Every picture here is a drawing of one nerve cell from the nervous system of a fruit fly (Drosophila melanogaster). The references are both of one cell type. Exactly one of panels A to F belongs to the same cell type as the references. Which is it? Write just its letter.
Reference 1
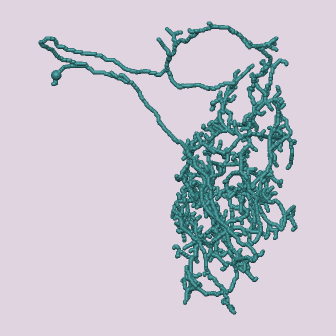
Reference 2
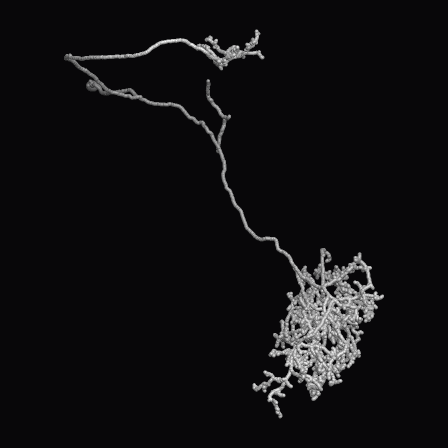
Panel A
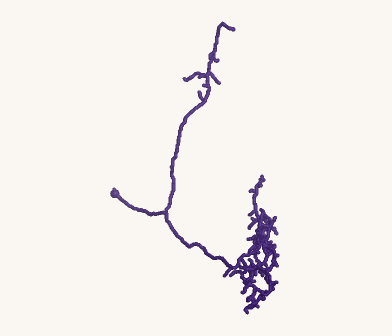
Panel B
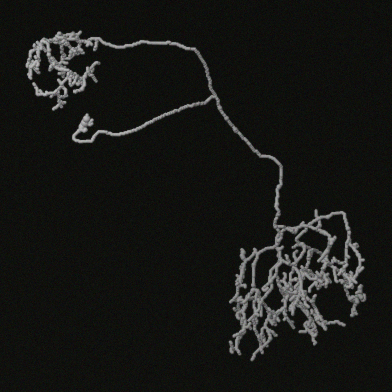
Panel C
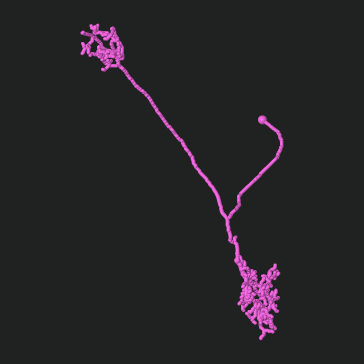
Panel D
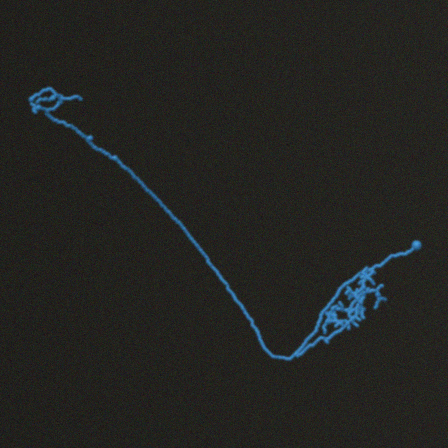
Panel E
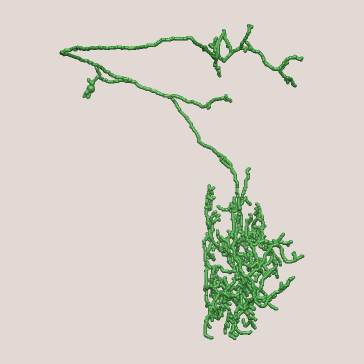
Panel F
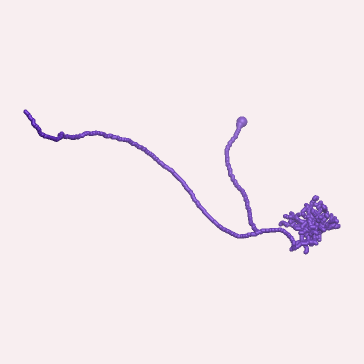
E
